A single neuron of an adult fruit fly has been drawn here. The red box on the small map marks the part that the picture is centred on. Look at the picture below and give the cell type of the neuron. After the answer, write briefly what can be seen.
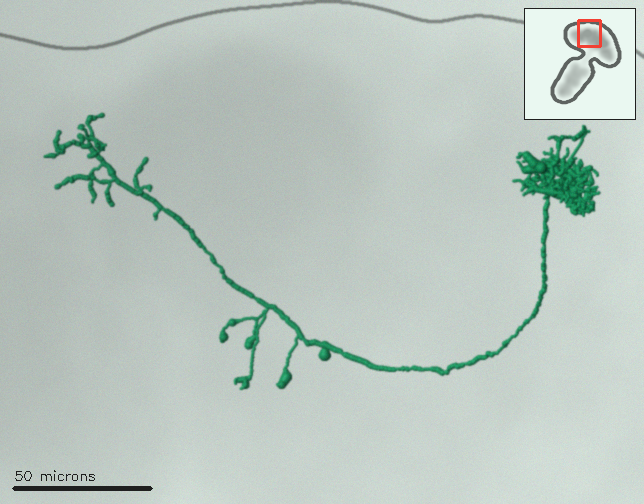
Its cell type is VA3_adPN. It is a central-brain intrinsic neuron. It is in the brain and does not reach the nerve cord. By the scale bar it is about 200 microns wide in this view. The picture shows dozens of branch ends.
